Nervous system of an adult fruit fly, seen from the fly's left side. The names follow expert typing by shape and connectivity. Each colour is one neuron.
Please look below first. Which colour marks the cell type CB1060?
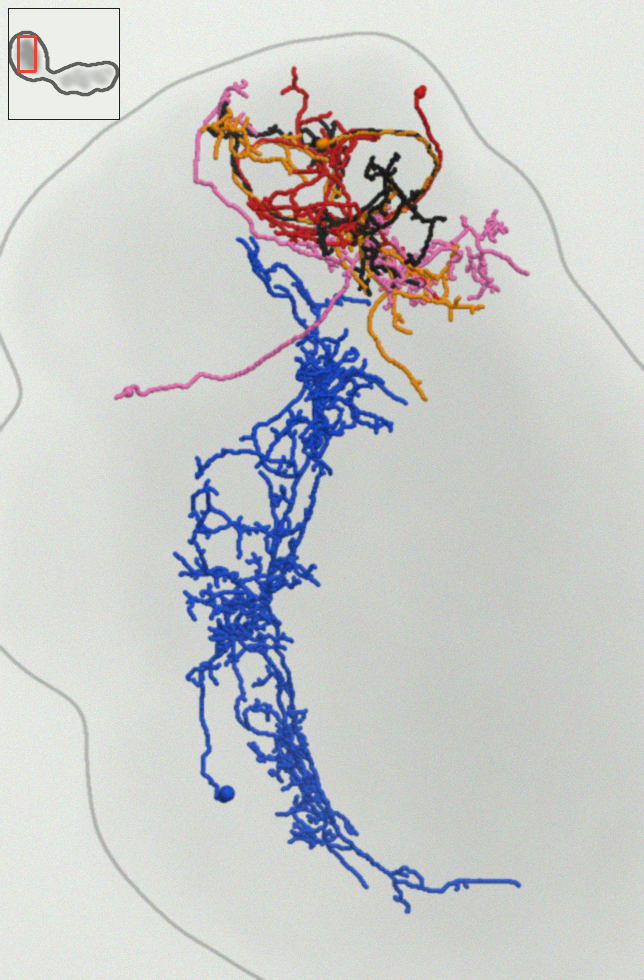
red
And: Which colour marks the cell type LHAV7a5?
pink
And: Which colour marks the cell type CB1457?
orange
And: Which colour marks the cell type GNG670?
blue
